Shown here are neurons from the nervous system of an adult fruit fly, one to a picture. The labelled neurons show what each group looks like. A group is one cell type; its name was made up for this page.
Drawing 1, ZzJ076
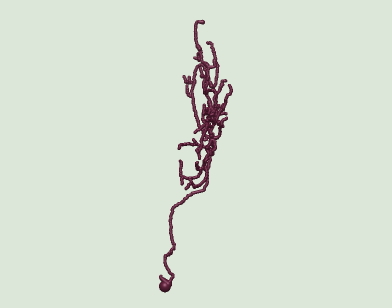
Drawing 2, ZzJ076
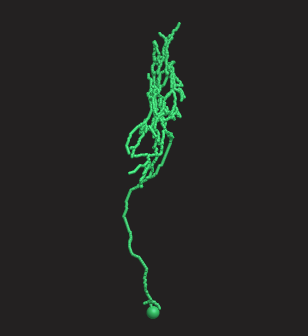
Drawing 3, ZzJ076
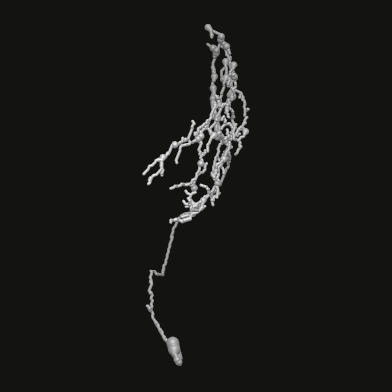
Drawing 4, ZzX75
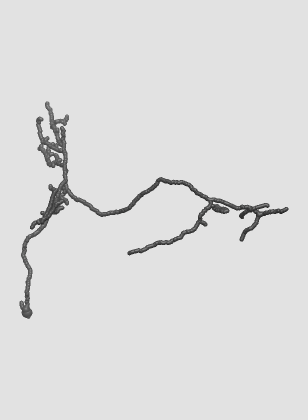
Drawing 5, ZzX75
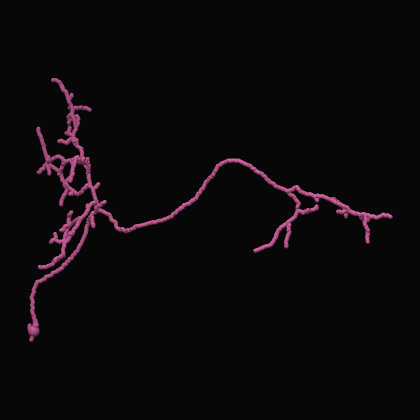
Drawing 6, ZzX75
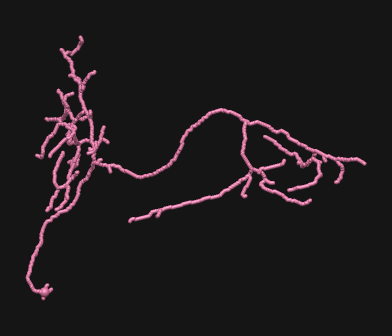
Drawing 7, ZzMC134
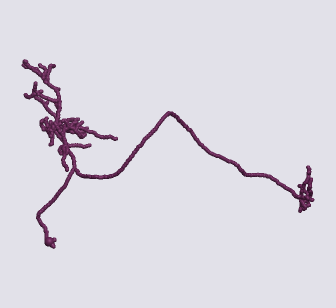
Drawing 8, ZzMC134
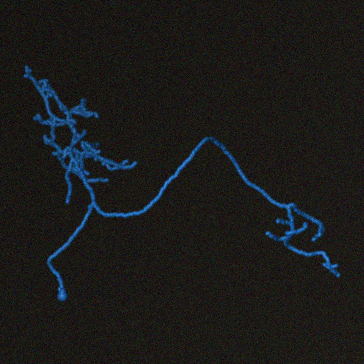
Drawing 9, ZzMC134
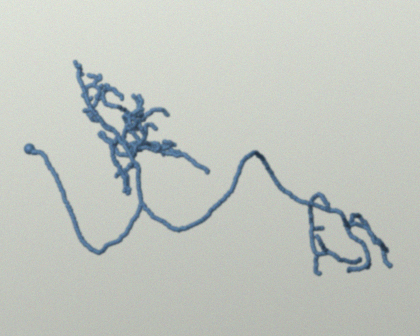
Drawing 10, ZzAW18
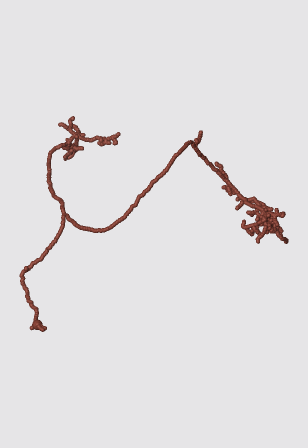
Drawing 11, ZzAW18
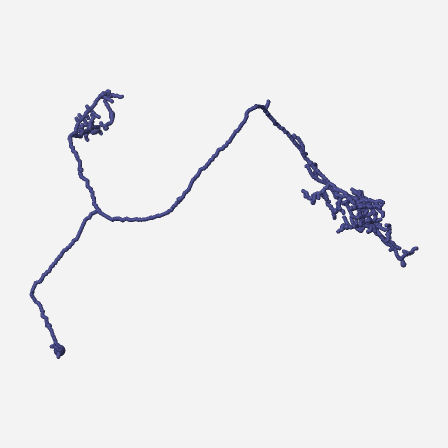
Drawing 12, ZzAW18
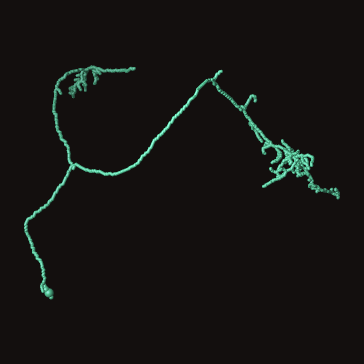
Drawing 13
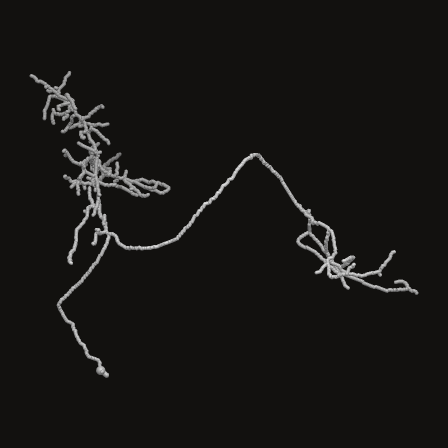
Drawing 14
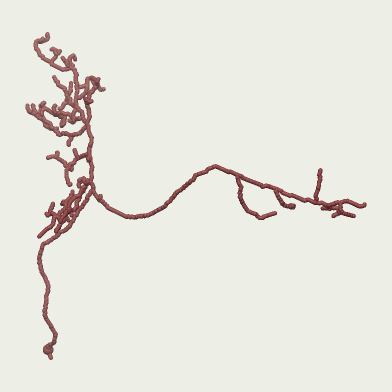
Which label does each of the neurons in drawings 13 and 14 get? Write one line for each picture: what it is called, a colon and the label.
13: ZzMC134
14: ZzX75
